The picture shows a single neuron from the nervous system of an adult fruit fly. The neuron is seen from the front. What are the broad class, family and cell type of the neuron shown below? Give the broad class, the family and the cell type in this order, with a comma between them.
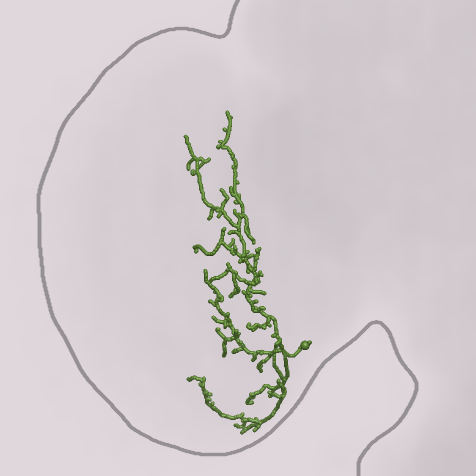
optic-lobe intrinsic neuron, Cm, Cm11d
